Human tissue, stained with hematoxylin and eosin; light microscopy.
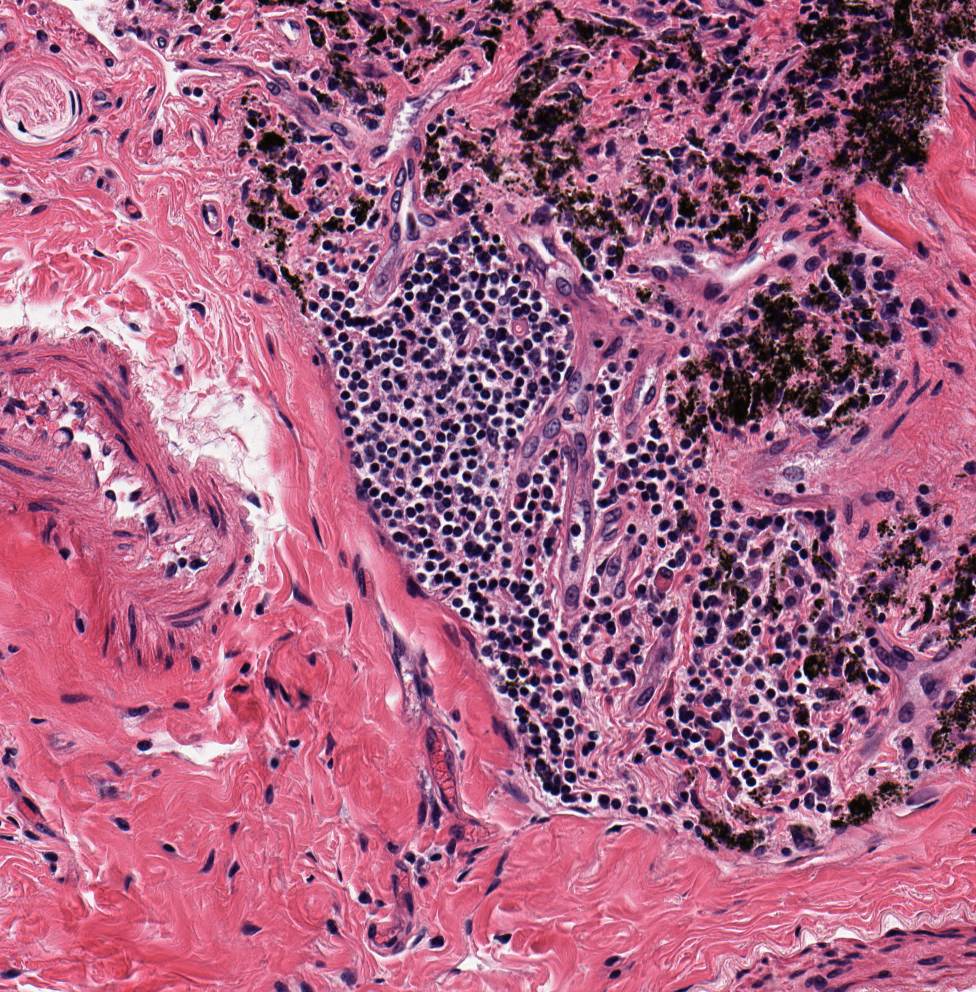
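Lung (haematoxylin and eosin): a dense cluster of small lymphocytes occupies the centre of the field, with collagenous tissue to its left and below it. The lymphocytes have small, round, dark-staining nuclei and very little visible cytoplasm. Coarse black granular pigment lies in irregular clumps across the upper right. At the left edge near the middle is a vessel with a thick wall of elongated smooth muscle nuclei.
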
